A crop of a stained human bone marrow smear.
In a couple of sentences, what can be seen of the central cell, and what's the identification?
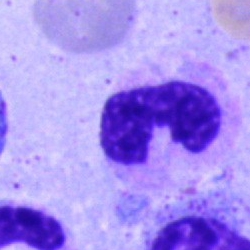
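The nucleus here curves like a horseshoe, its notch opening downward. Chromatin's dark purple and coarsely clumped, and there are no nucleoli to be seen. The outline is roughly round, though only faintly marked. So that's a band neutrophil.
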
